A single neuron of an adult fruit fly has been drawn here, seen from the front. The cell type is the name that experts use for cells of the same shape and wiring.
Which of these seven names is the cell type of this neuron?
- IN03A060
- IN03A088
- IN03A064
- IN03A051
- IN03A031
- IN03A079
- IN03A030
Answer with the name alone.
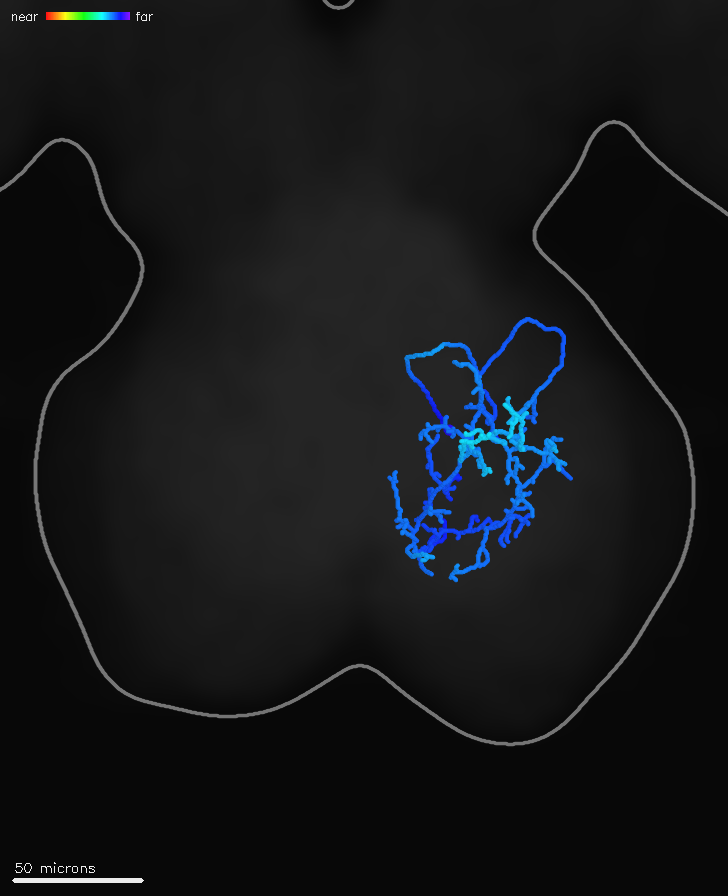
IN03A088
